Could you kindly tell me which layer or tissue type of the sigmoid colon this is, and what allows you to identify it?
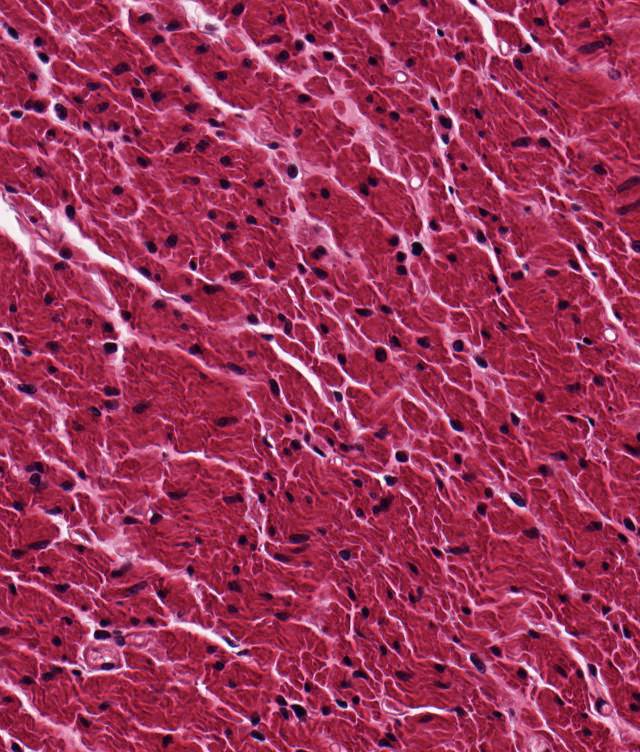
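Smooth muscle. Fibres branch and join their neighbours, forming a network. Only scant, delicate connective tissue between them.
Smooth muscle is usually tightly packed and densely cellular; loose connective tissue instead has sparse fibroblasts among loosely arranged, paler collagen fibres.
No fat cells anywhere.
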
